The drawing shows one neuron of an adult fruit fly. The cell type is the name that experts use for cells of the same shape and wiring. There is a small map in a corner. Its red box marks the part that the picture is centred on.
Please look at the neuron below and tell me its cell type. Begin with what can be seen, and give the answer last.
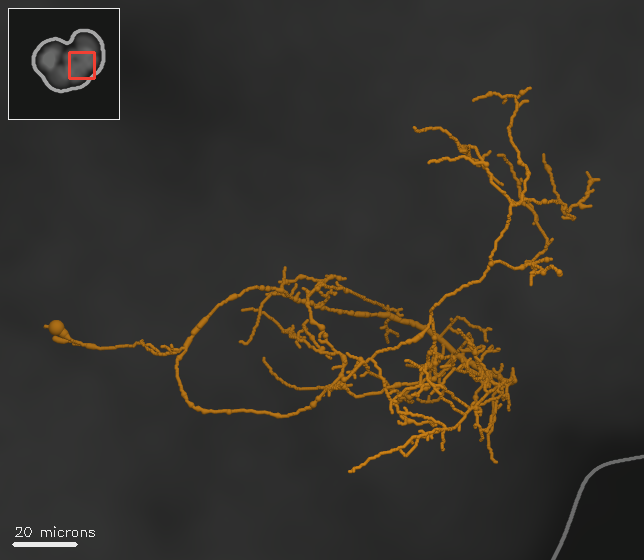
Its cell body lies on the left of the picture. By the scale bar it is about 180 microns wide in this view. Dozens of branch ends can be seen. This is a central-brain intrinsic neuron. The cell type is CRE070.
